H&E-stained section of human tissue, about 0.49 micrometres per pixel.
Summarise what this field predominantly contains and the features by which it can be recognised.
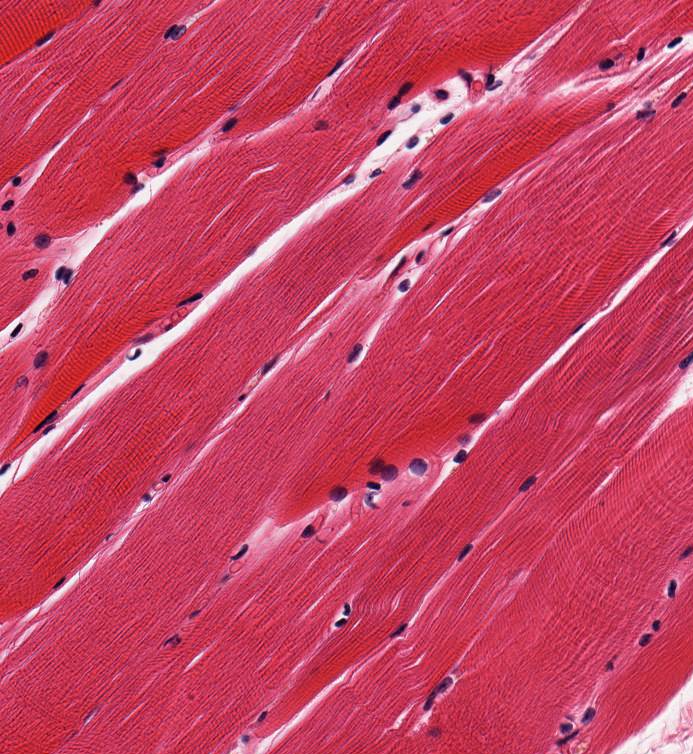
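Skeletal muscle is what the field mainly shows. Point one is striation: fine transverse cross-striations run along the fibres. Point two is nuclear position: the small, dark, elongated nuclei lie at the fibre edges, not the centres.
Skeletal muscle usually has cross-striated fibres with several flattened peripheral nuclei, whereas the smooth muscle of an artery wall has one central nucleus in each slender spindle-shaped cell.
Point three, the fibre cytoplasm takes eosin as a deep, even pink-red. Point four, only narrow strands of pale loose connective tissue with scattered small nuclei lie between fibres.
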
